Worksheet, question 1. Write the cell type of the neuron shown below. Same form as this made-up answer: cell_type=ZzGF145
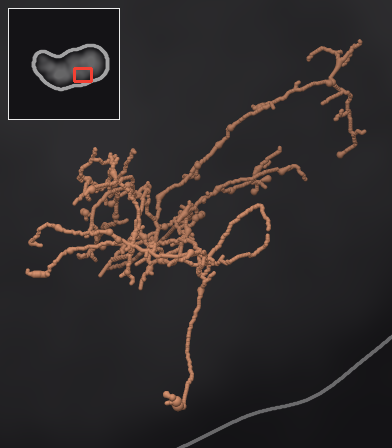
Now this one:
cell_type=GNG364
